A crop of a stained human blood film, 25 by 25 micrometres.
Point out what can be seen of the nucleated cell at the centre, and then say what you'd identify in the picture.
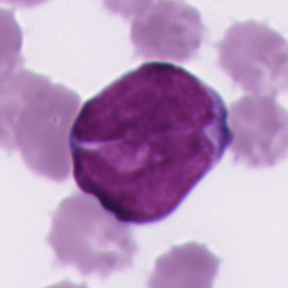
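Outline rounded, sides somewhat flattened and angular. Thin cytoplasmic rim, seen mainly along right edge. Pale cleft entering nucleus from left edge. No cytoplasmic granules visible. Name: myeloblast.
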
